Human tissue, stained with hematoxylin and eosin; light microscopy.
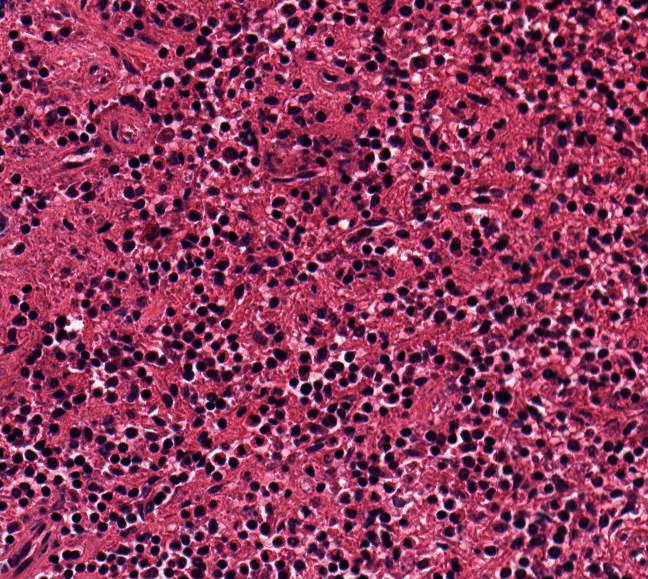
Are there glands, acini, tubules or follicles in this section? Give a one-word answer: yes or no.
No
